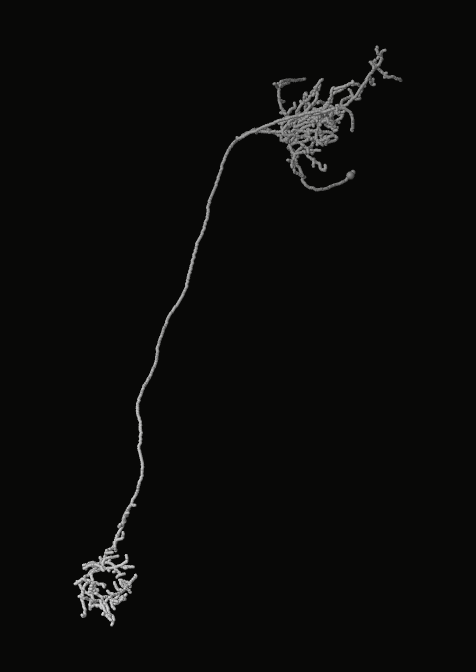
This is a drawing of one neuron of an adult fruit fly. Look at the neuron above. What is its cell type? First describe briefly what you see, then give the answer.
Its cell body lies at the upper right of the picture. Dozens of branch ends can be seen. Its broad class is ascending neuron. It is of cell type ANXXX255.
